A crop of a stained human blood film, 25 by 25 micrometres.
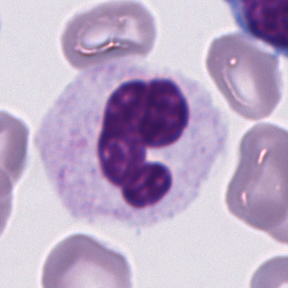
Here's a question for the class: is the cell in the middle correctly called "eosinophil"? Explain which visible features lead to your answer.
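Not an eosinophil; this is a segmented neutrophil. Granules: fine, pinkish-violet, scattered throughout the cytoplasm.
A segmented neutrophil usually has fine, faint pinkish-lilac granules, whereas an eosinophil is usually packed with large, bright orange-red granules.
The granules therefore speak for segmented neutrophil and against eosinophil. Chromatin: dark purple, densely clumped.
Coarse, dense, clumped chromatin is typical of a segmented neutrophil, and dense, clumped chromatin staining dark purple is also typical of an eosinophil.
The chromatin fits both names and does not decide. Cytoplasm: abundant, pale pinkish-lilac, no vacuoles. Nucleoli: none visible. A red cell lies against the upper edge of the cell.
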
